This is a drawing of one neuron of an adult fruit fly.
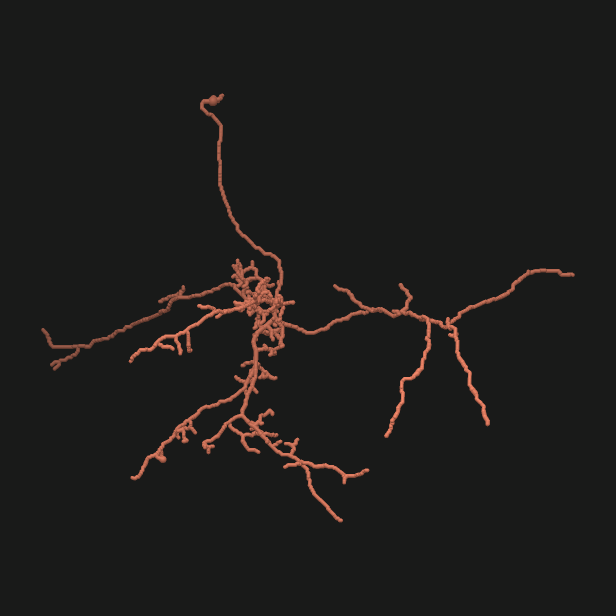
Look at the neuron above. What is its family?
hemilineage CLp1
